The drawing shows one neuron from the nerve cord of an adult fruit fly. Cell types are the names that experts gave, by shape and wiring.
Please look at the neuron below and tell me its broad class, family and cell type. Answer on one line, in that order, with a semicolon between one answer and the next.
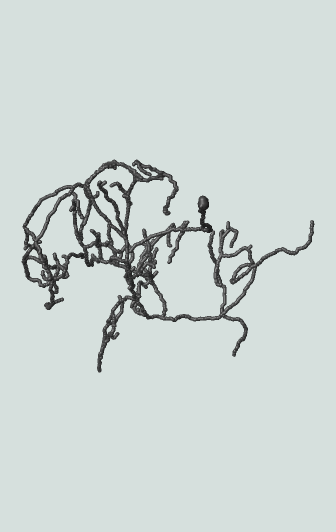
nerve-cord intrinsic neuron; hemilineage 04B; IN04B048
